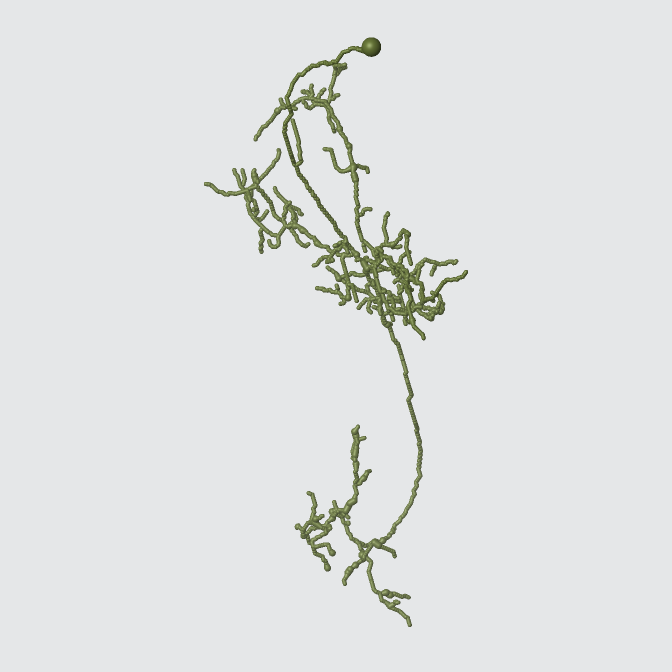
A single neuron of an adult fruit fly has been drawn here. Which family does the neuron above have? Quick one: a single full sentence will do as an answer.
This neuron is within the family hemilineage CLp2.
